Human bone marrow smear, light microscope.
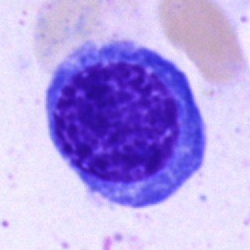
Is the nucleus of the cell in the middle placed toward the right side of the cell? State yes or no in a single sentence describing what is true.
No, what lies toward the left is the nucleus of the cell.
